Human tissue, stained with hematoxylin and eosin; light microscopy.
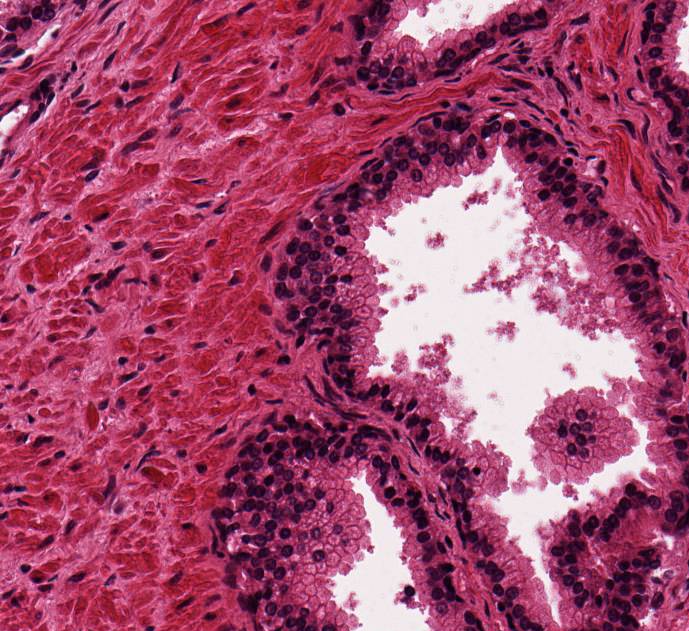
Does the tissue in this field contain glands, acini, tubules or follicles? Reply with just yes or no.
Yes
